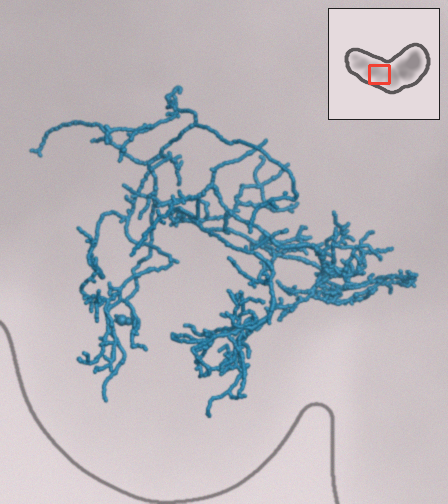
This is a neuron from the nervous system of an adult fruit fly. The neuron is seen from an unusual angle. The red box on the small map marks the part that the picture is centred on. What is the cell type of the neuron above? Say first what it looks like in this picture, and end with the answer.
The picture shows dozens of branch ends. In this view it is about as wide as it is tall. This is a nerve-cord intrinsic neuron. Its cell type is IN00A016.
